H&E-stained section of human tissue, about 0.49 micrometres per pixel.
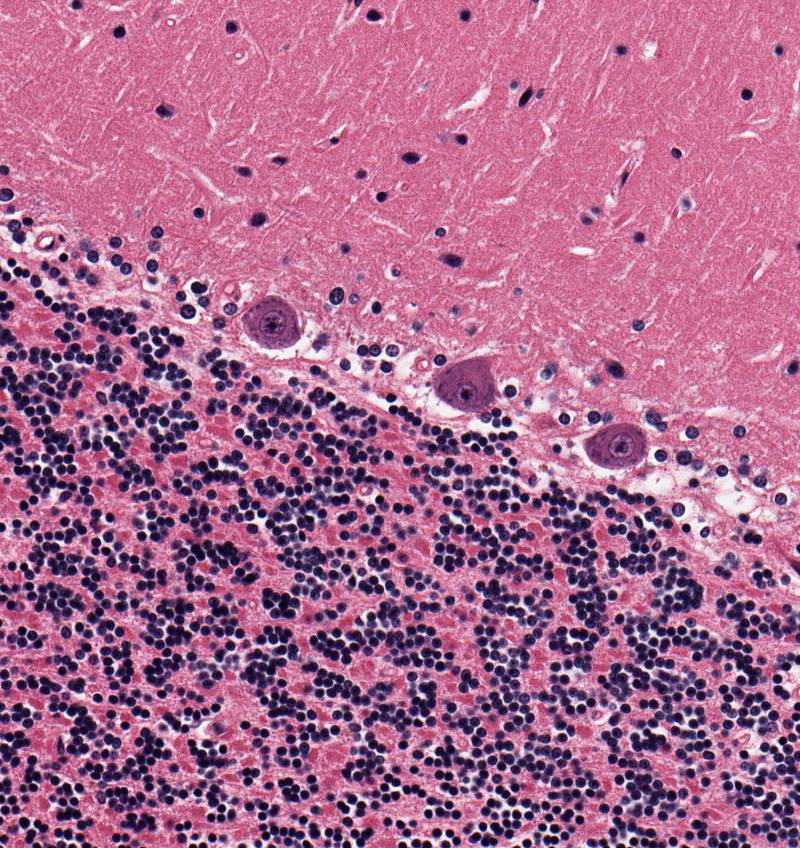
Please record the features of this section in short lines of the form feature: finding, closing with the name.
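Boundary: a diagonal one, it seems, upper left to lower right
Upper layer: pale pink, sparse nuclei
Lower layer: dense dark nuclei, with irregular pink nucleus-free patches
Purkinje cells: round pale nucleus, distinct dark nucleolus, abundant purplish cytoplasm
Along the Purkinje row: small round nuclei, denser than above
So, tissue: cerebellum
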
